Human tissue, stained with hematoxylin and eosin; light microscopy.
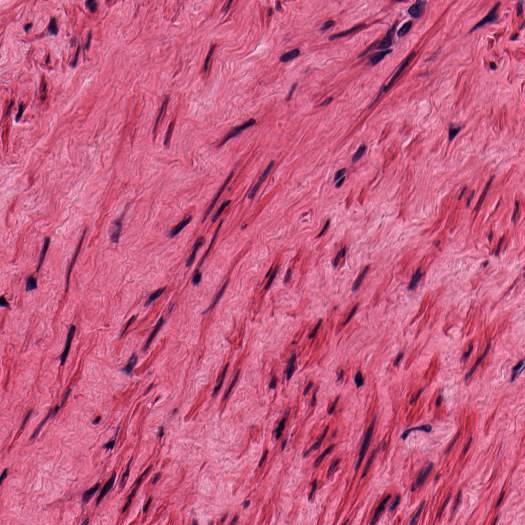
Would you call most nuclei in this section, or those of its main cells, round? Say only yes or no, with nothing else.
No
